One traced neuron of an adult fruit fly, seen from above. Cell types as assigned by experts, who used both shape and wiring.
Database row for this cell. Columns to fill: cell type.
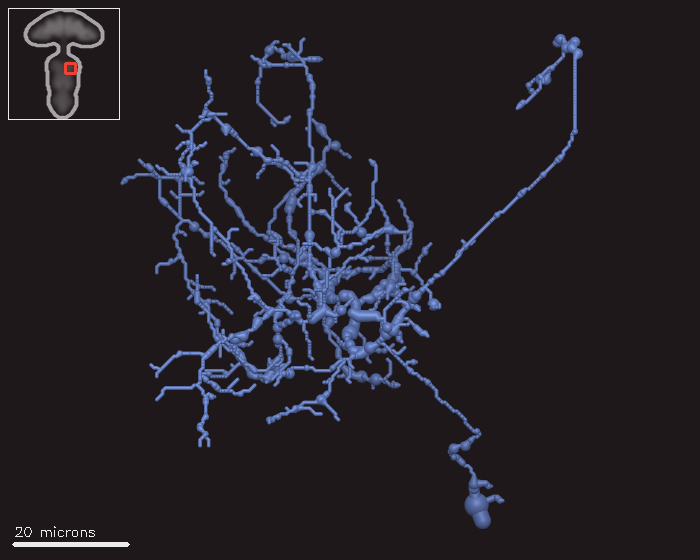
IN04B095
